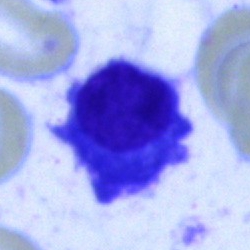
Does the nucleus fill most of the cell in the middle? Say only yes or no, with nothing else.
Yes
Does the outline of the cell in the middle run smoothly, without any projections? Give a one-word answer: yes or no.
No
